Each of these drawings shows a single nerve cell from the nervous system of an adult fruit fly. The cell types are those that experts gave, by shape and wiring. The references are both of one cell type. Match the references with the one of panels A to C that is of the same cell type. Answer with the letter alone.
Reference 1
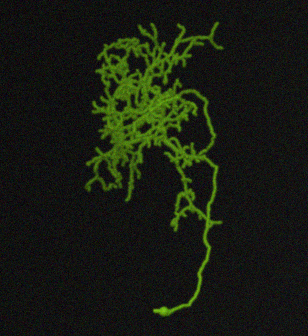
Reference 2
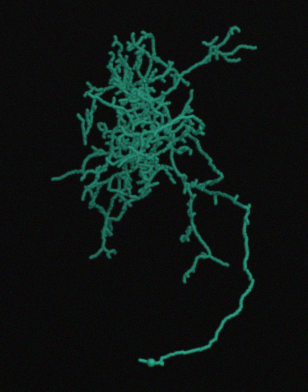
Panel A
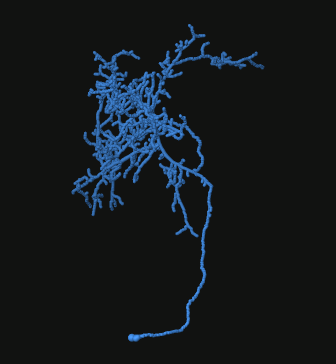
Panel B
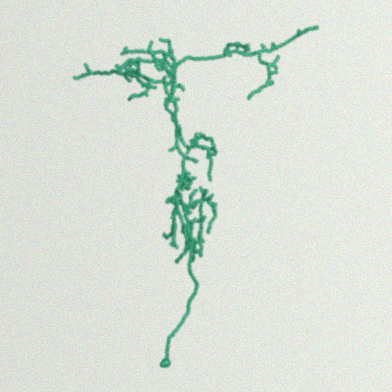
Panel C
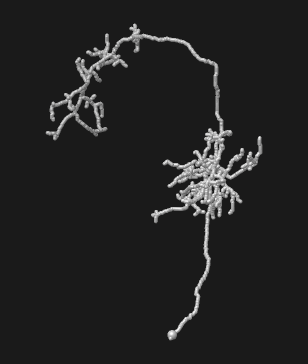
A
